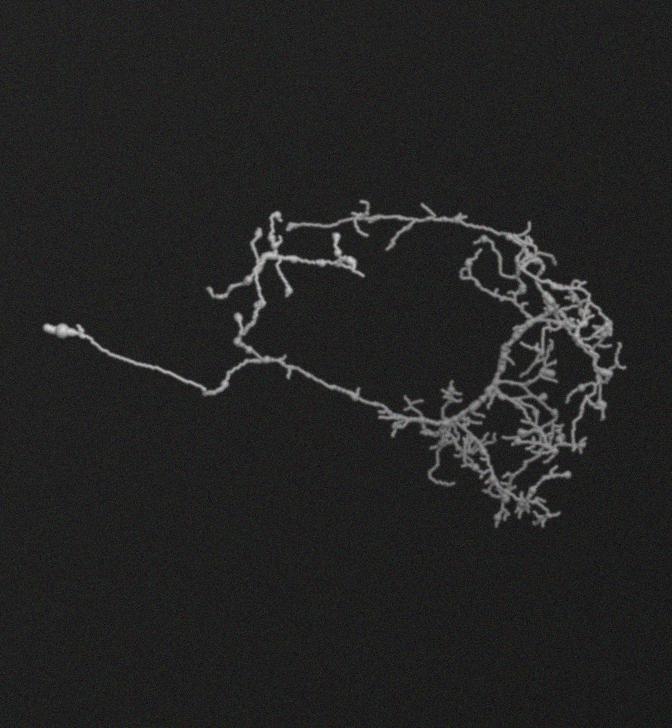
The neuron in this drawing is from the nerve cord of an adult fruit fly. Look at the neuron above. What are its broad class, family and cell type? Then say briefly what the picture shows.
This is a nerve-cord intrinsic neuron. The family is hemilineage 16B. The cell type is IN16B073. In this view it is wider than it is tall.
